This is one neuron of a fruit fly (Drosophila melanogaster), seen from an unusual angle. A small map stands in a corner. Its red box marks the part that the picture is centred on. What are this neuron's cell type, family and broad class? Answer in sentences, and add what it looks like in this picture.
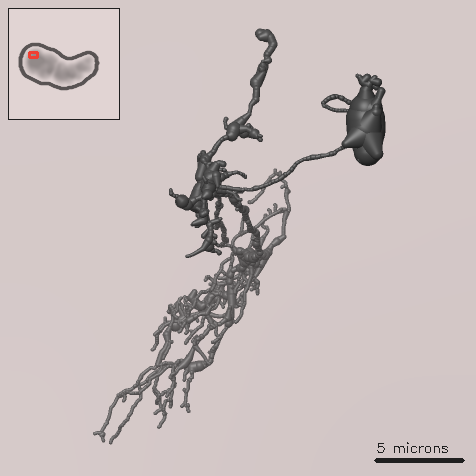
It is of cell type T5a. Its family is T. This is an optic-lobe intrinsic neuron. From top to bottom in the picture it spans about 25 microns. Dozens of branch ends can be seen.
